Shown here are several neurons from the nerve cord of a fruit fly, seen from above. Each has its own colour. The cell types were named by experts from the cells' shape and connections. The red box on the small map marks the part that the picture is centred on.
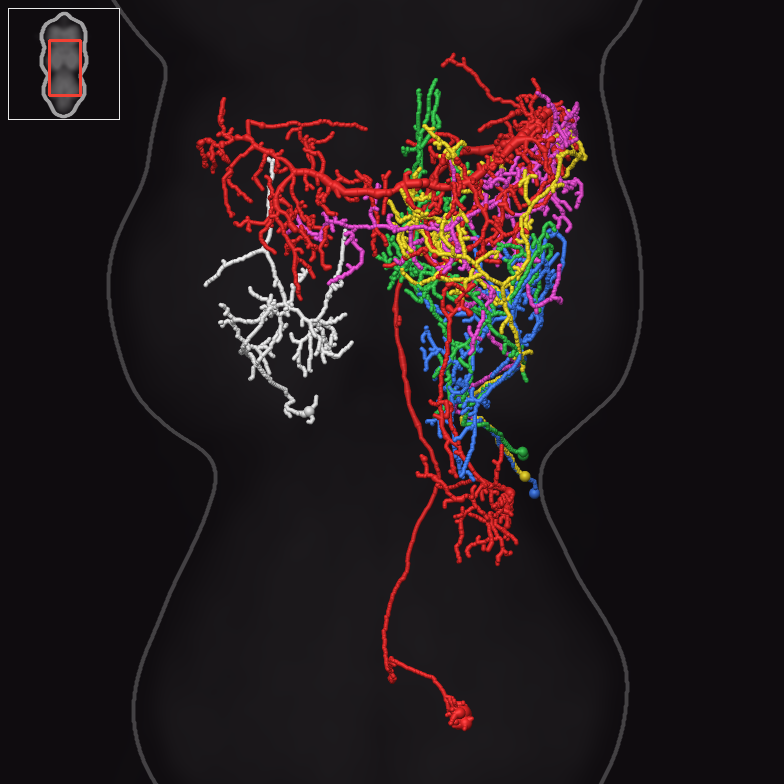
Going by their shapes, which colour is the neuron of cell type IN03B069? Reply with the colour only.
white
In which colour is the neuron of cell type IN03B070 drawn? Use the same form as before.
blue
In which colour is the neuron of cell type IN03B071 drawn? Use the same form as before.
yellow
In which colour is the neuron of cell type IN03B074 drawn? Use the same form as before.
green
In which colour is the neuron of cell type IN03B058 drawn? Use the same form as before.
magenta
